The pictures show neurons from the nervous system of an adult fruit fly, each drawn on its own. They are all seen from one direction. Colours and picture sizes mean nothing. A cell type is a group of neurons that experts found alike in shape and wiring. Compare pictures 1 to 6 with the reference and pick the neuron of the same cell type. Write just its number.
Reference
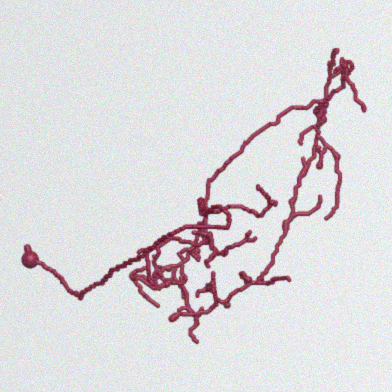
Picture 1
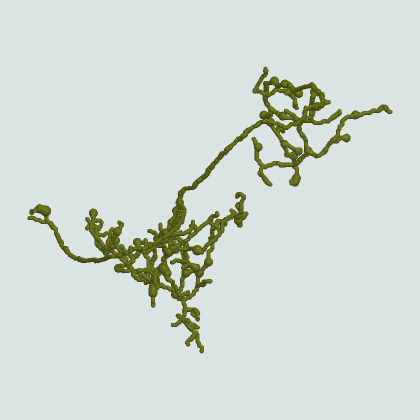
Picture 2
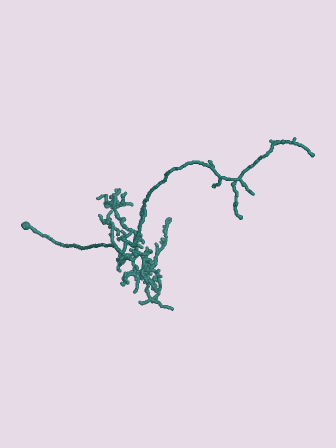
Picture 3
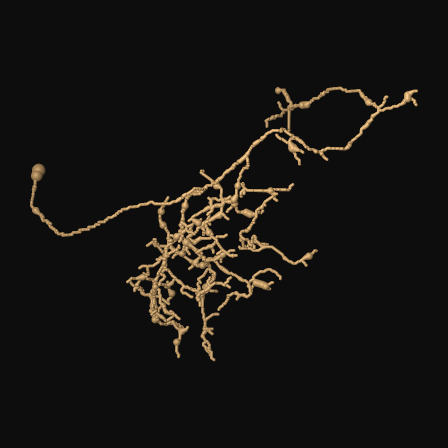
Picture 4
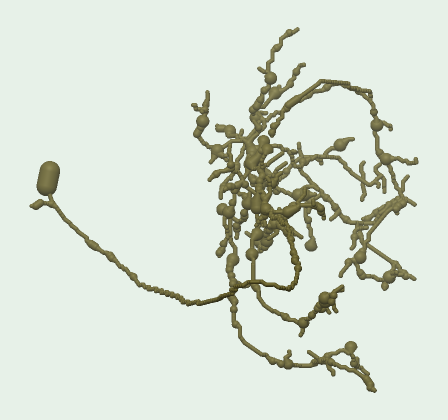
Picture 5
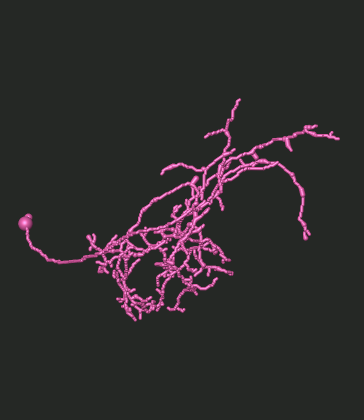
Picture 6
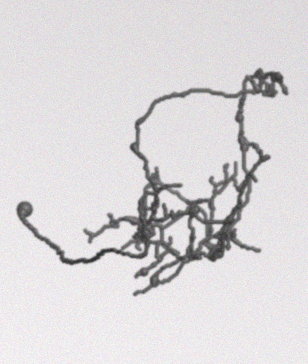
6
